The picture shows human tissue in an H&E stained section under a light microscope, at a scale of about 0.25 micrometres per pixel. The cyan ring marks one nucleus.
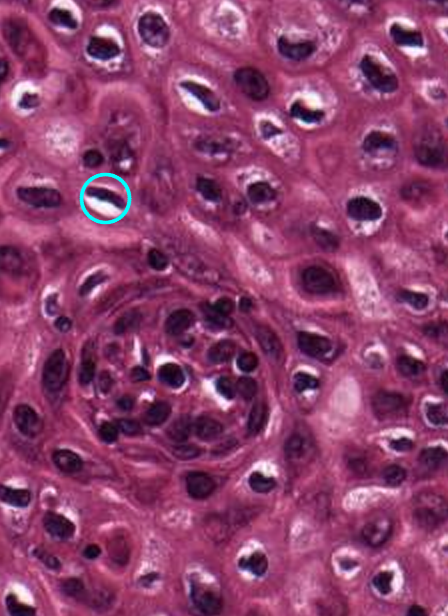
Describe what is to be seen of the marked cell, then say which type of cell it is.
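The nucleus is an elongated oval lying roughly horizontally and is stained dark purple. A clear white space borders the nucleus along its lower side, separating it from the surrounding cytoplasm. The cytoplasm around the nucleus is pink and fairly plentiful, and its outline against neighbouring cells is only faintly visible. The cell lies within a sheet of closely packed polygonal cells, up and to the left of a rounded, concentric whorl of cells. It is a squamous epithelial cell.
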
